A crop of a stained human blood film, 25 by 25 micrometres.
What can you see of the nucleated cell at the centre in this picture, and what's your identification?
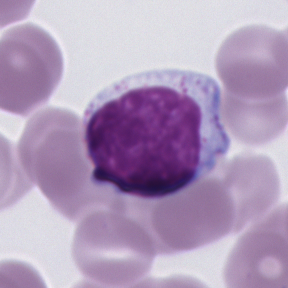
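Nucleus off-centre, displaced to lower left. Cytoplasm widest along upper and right sides. No distinct nucleoli seen. No cytoplasmic vacuoles. Cell: large granular lymphocyte.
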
